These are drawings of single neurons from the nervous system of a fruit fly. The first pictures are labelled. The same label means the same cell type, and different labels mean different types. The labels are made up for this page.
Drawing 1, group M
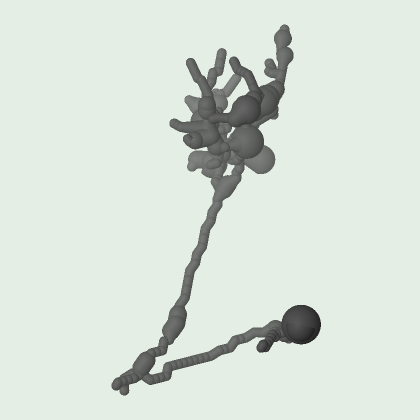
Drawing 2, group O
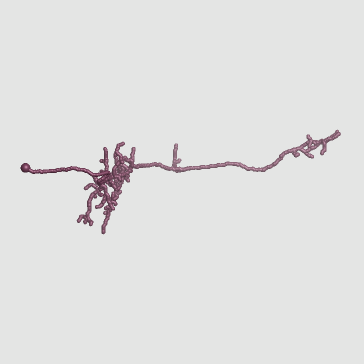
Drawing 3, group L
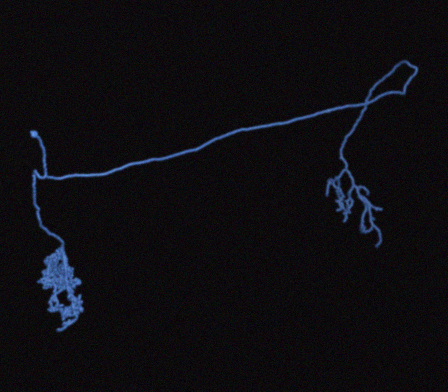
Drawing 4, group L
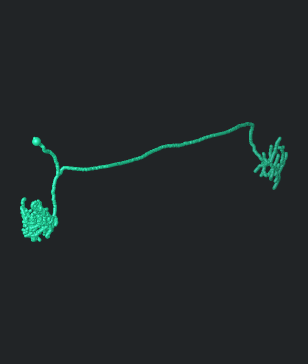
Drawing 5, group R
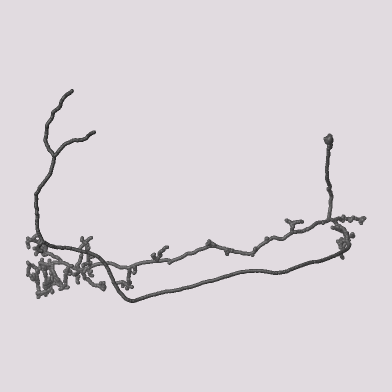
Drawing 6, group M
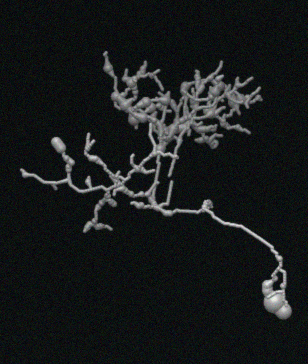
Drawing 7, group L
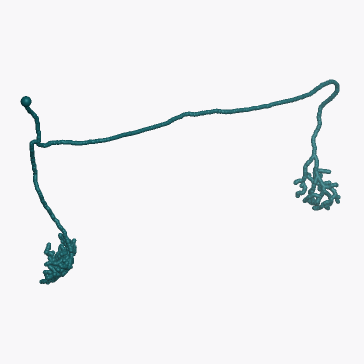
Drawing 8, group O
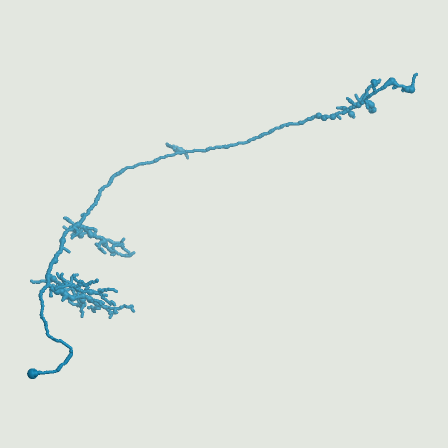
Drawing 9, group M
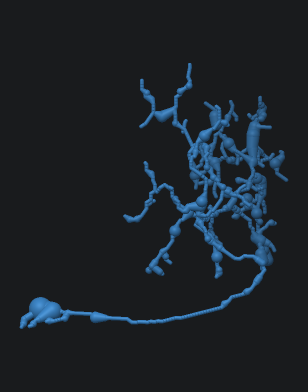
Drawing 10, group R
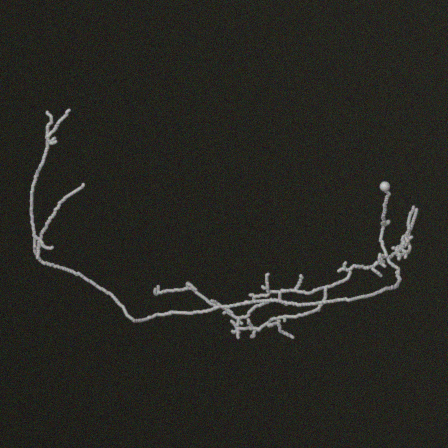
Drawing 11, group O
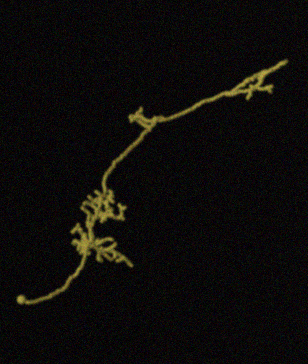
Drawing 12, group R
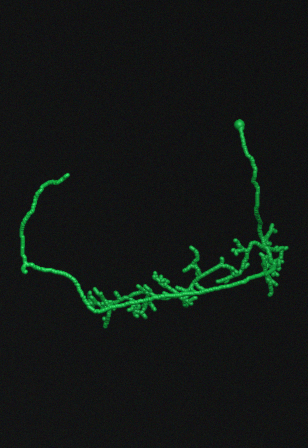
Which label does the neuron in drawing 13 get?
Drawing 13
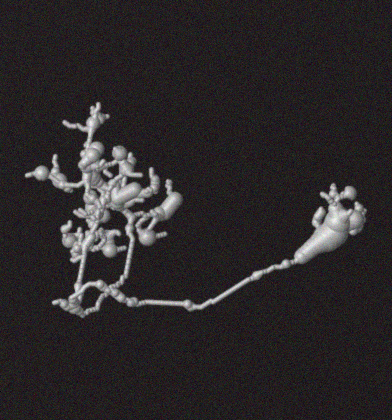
group M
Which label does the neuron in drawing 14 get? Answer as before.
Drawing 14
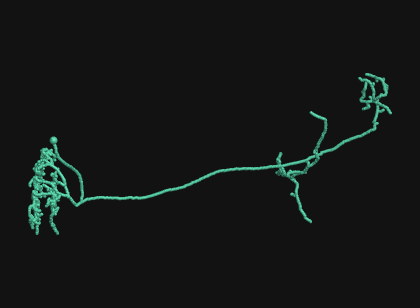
group L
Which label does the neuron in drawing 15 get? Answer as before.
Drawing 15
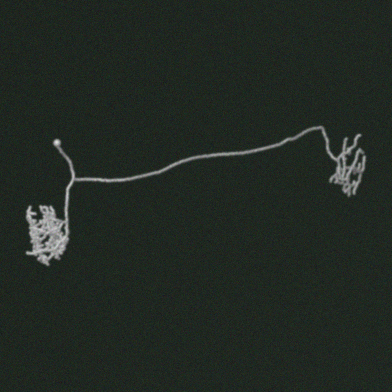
group L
